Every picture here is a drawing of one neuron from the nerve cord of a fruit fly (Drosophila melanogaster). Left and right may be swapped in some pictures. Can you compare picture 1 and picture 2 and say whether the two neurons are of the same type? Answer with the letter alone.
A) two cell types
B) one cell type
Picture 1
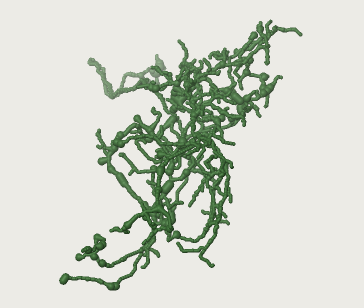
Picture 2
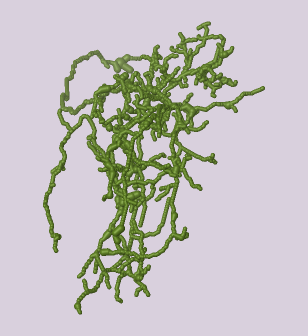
B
